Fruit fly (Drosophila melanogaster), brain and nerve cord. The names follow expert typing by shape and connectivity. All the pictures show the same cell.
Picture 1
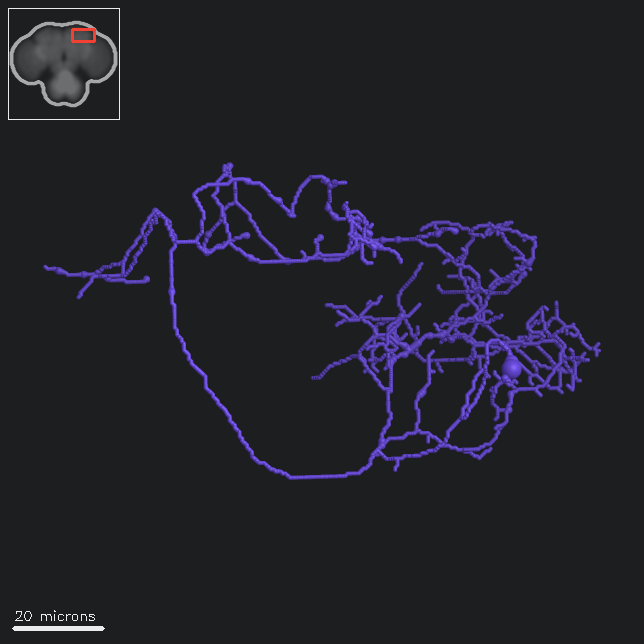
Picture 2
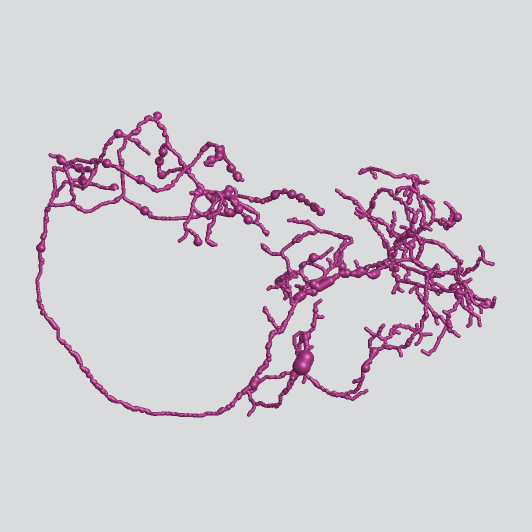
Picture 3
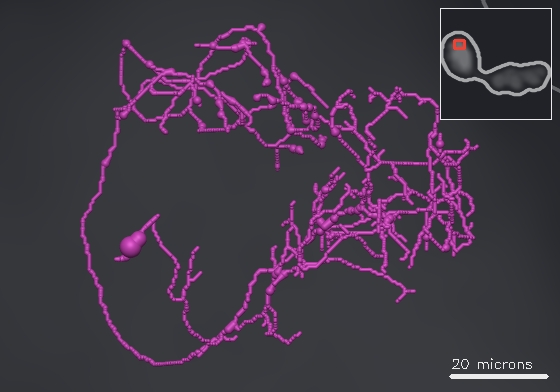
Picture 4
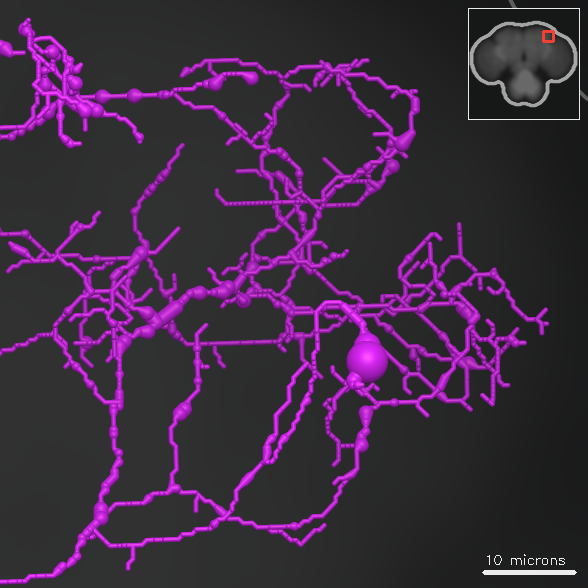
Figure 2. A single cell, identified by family: hemilineage SLPal2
